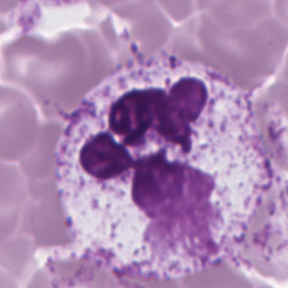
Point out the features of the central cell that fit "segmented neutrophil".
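Point one, the nucleus: it is split into several separate lobes, and that lobing goes with a segmented neutrophil.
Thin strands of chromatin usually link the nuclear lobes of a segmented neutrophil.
Point two, the chromatin: in the upper lobes it is dense and dark purple. Point three, the cytoplasm: it is plentiful and very pale. Point four, the granules: they are fine, small and violet, scattered throughout the cytoplasm.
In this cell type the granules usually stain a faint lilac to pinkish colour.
On that last point the fit is weaker, since the violet granules here differ from that usual lilac-to-pinkish shade.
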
